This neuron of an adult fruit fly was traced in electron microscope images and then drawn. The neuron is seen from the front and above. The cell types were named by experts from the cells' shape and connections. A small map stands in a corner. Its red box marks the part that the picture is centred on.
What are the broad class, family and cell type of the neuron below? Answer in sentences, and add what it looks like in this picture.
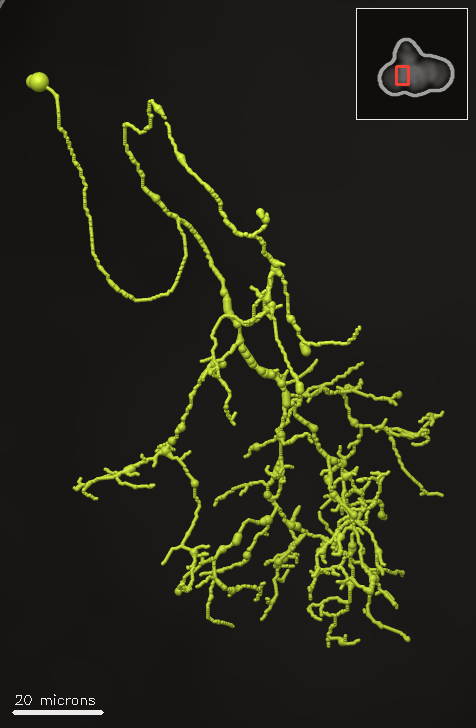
This is a central-brain intrinsic neuron. The family is hemilineage LHl1. The cell type is AVLP003. The cell body can be seen at the upper left of the picture. By the scale bar it is about 130 microns tall in this view. The picture shows dozens of branch ends.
